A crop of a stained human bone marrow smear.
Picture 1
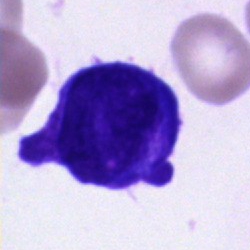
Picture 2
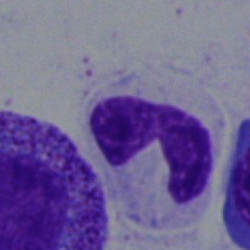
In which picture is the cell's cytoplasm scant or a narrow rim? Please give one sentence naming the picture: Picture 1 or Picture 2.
The cell shown in picture 1 is mostly filled by its nucleus.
